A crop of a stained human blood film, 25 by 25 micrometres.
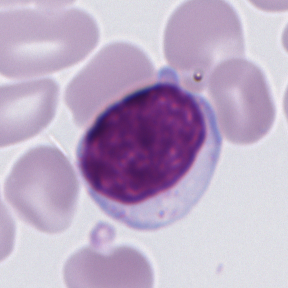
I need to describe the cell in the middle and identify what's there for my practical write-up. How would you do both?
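Looking first at the nucleus, I see it sits off-centre, pushed toward the upper left of the cell. It is oval in outline, about 12 by 9 micrometres, and fills about 70% of the cell's area. The whole cell is about 13 micrometres across. Around the nucleus the cytoplasm is pale blue, and its widest band runs along the lower right side of the nucleus. There is also a small rounded pale bleb bulging from the top edge of the cell. This cell is a large granular lymphocyte.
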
